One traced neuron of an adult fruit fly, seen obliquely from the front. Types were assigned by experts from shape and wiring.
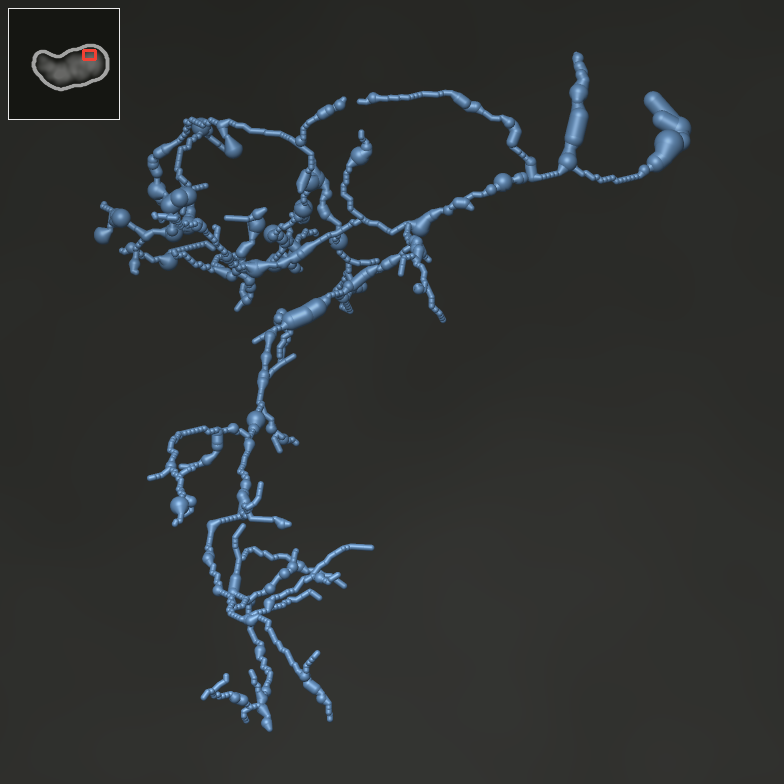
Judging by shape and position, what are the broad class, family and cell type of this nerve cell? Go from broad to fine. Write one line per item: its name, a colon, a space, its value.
broad class: central-brain intrinsic neuron
family: hemilineage VLPd&p1_dorsal
cell type: CB4197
